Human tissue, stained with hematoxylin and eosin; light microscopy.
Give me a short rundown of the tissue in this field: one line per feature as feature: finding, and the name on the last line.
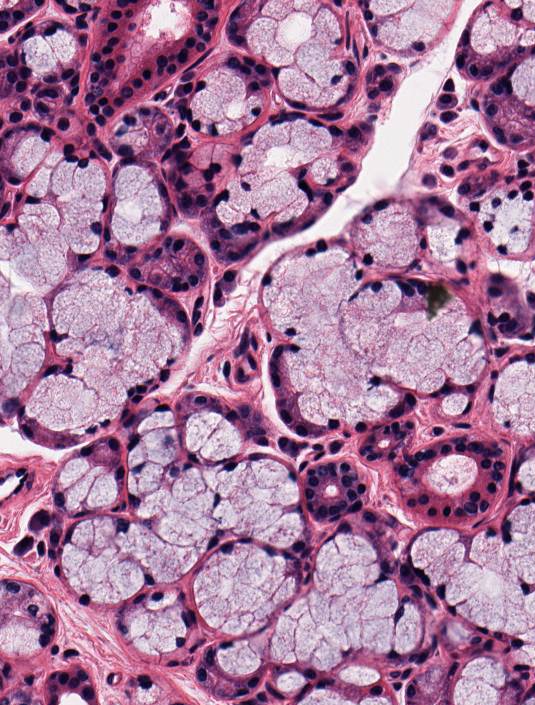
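Arrangement: closely packed rounded glandular units filling the field
Separation: thin strands of pink connective tissue
Main cell type: mucous cells, in most units
Cytoplasm: pale, foamy, grey-lilac
Nuclei: dark, flattened, pressed against the cell base
Wider band: pink connective tissue, diagonal from upper right toward middle left
Name: minor salivary gland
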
